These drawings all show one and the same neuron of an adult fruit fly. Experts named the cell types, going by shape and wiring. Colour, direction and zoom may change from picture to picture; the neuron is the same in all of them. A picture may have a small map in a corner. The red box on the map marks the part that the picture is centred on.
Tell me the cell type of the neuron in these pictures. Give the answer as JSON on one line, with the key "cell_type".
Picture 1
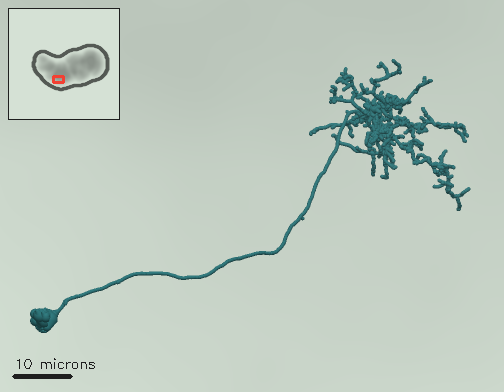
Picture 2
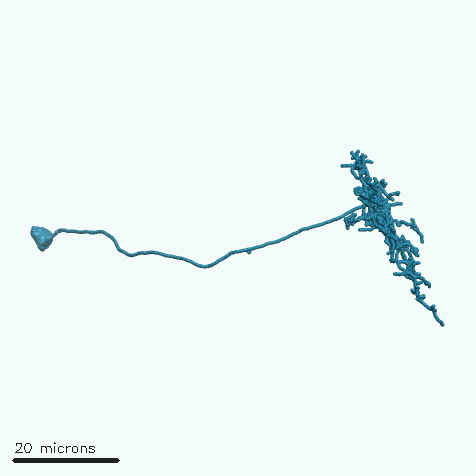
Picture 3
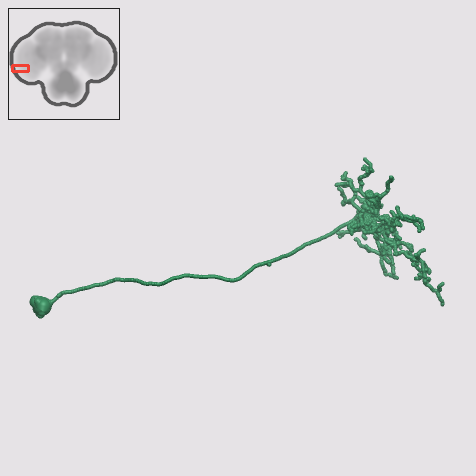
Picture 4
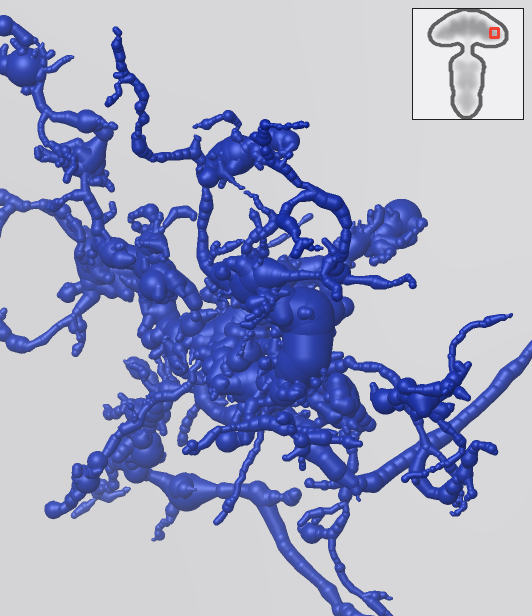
{"cell_type": "Dm8b"}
